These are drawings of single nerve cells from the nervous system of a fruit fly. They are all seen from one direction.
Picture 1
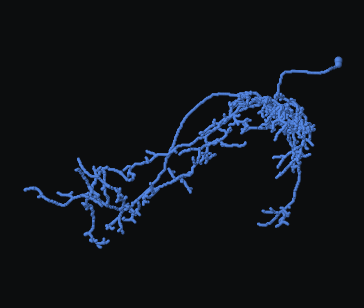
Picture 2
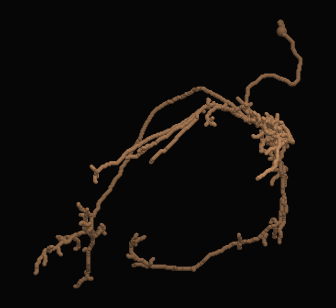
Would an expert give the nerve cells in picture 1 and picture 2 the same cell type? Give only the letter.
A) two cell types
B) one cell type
A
